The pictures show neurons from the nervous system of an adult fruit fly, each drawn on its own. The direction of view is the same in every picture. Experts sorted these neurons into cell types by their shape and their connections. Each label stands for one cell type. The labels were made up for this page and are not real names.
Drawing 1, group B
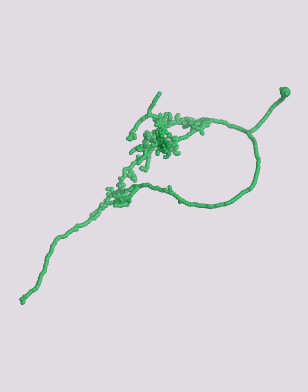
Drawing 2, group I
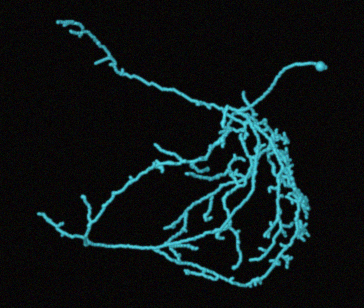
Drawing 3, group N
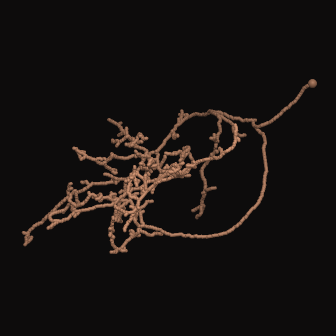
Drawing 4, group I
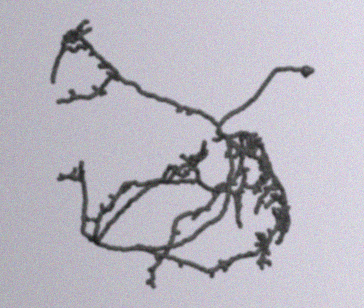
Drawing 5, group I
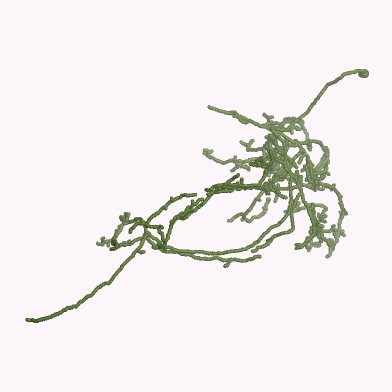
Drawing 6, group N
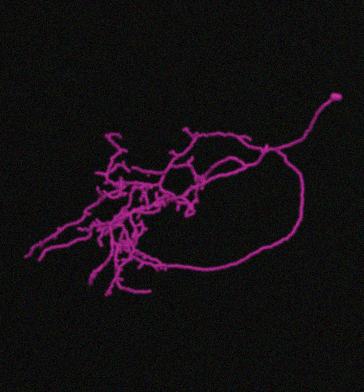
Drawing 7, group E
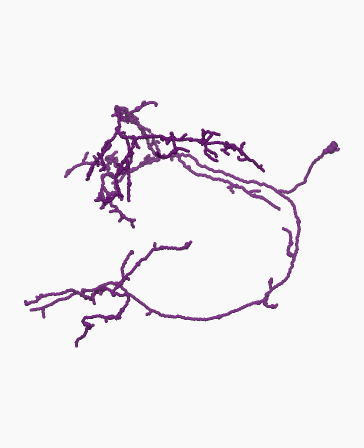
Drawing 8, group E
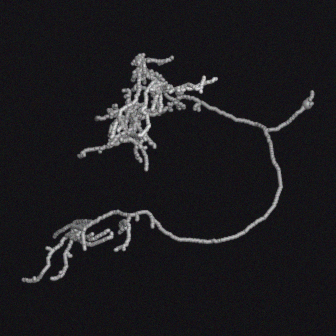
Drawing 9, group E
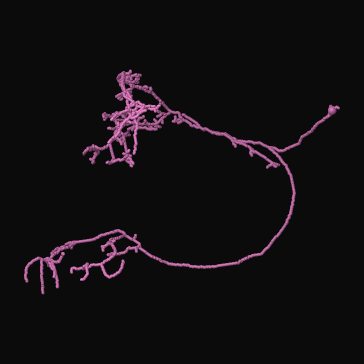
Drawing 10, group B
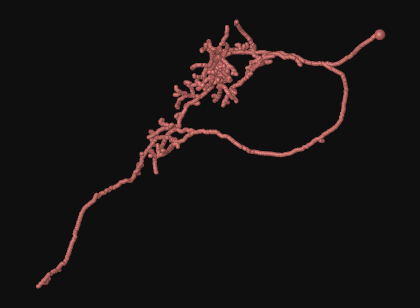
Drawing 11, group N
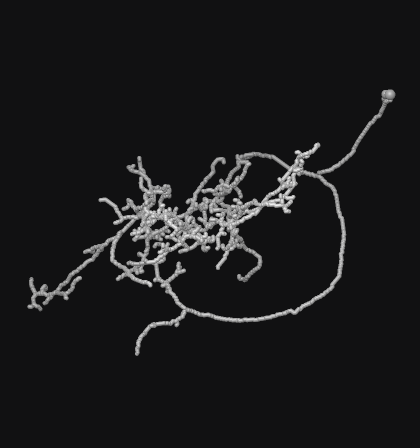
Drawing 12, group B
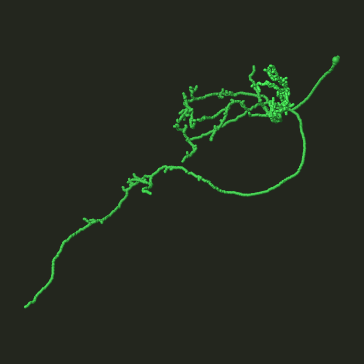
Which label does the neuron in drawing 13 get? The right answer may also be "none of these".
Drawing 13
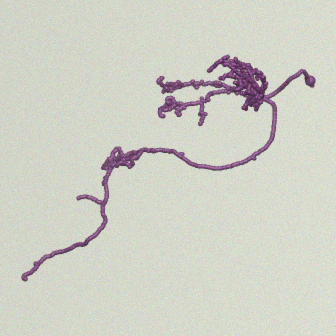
group B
